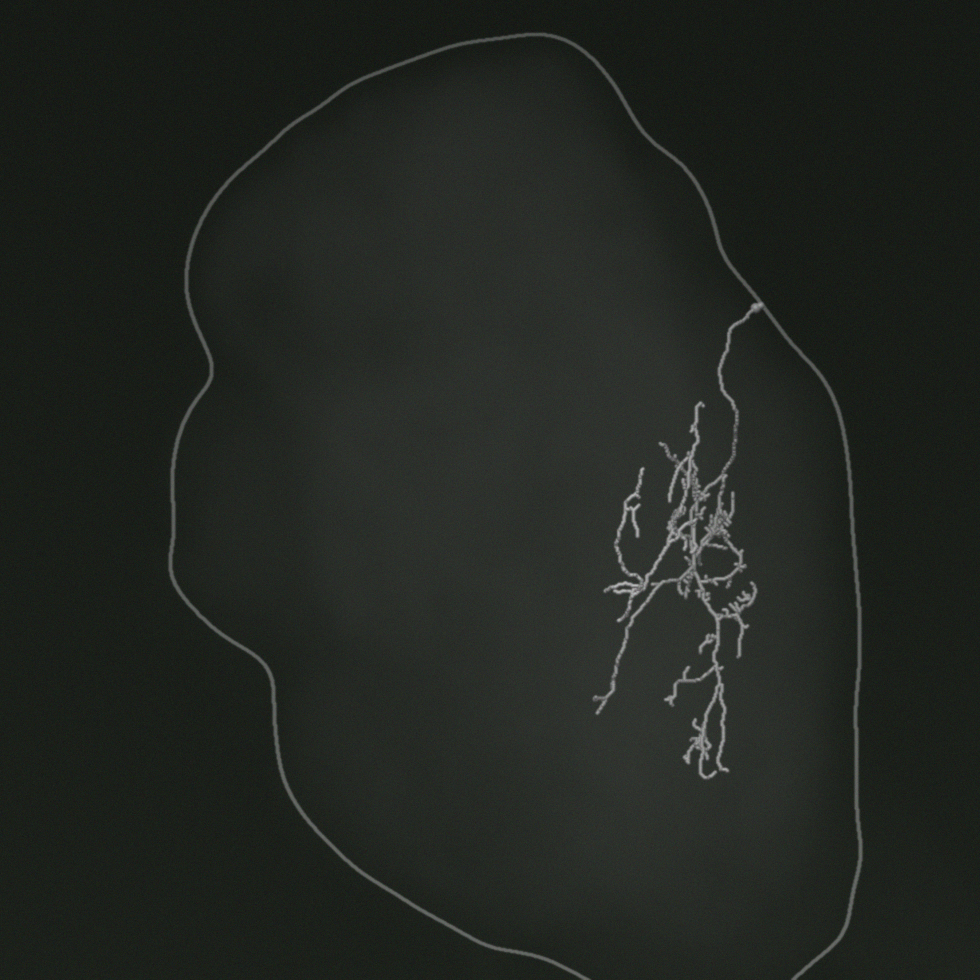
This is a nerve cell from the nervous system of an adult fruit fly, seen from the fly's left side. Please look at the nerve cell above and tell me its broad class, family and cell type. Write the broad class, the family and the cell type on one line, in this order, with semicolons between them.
central-brain intrinsic neuron; hemilineage DM4_ventral; PS242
